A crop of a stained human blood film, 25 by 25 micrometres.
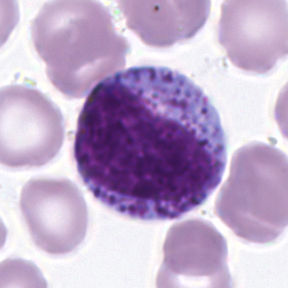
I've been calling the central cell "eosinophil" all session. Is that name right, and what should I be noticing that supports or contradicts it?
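No, eosinophil doesn't fit this one; the central cell is a myelocyte. What settles it is the nucleus: a single mass with no lobes at all, filling most of the cell and leaving the cytoplasm as a crescent up on the right.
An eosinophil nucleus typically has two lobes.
So that unlobed nucleus counts against eosinophil.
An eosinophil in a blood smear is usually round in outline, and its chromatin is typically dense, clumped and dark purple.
This cell's outline is round and smooth and its chromatin deep purple and coarsely clumped, so those points sit fine with eosinophil and don't decide anything. Coarse dark purple granules are scattered through the cytoplasm, and some lie over the edge of the nucleus too. It's about 14 micrometres across.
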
